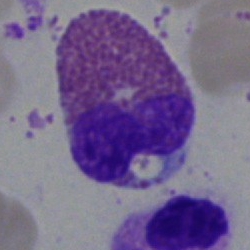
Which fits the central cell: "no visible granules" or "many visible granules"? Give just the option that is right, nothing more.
Many visible granules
